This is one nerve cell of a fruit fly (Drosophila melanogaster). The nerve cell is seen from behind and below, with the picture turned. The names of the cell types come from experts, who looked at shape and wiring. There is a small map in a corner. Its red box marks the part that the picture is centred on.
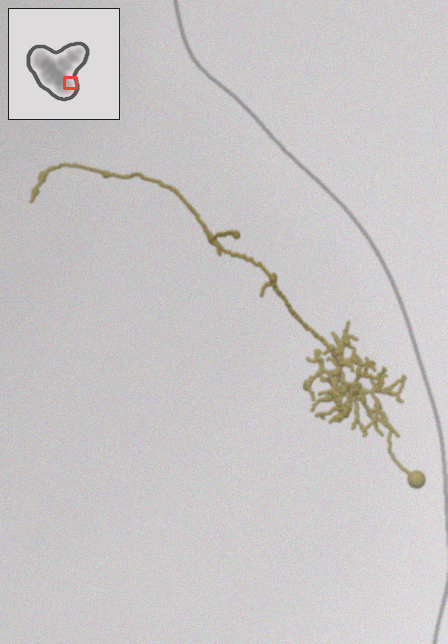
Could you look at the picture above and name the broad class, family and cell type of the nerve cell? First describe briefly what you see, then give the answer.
The cell body is at the lower right of the picture. The picture shows dozens of branch ends. It is an optic-lobe intrinsic neuron. Its family is TmY. The cell type is TmY3.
